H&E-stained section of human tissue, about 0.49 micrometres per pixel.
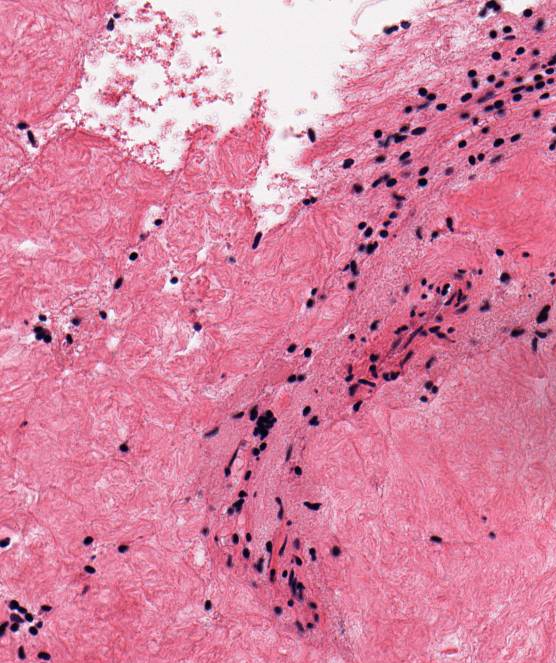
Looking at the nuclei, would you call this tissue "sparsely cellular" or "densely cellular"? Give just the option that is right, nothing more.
Sparsely cellular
